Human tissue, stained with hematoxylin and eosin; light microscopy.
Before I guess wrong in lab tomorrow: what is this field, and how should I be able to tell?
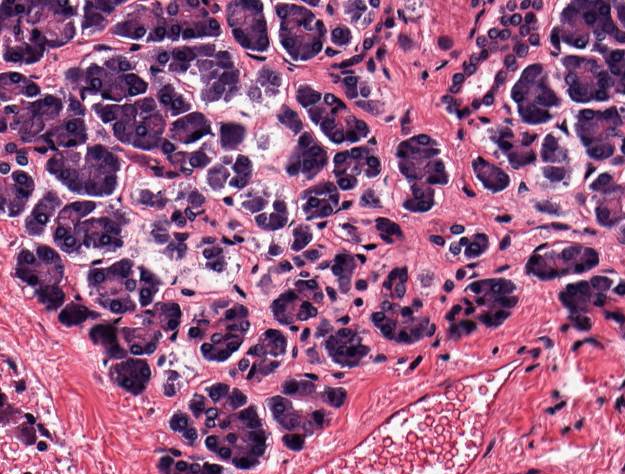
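I'm looking at exocrine pancreas. The cells sit in small rounded nests, parted by thin strands of pink fibrous stroma. Most have abundant, deeply purple, granular cytoplasm, and their nuclei are round, many with one conspicuous nucleolus.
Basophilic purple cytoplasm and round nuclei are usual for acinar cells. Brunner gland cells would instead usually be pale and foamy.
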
